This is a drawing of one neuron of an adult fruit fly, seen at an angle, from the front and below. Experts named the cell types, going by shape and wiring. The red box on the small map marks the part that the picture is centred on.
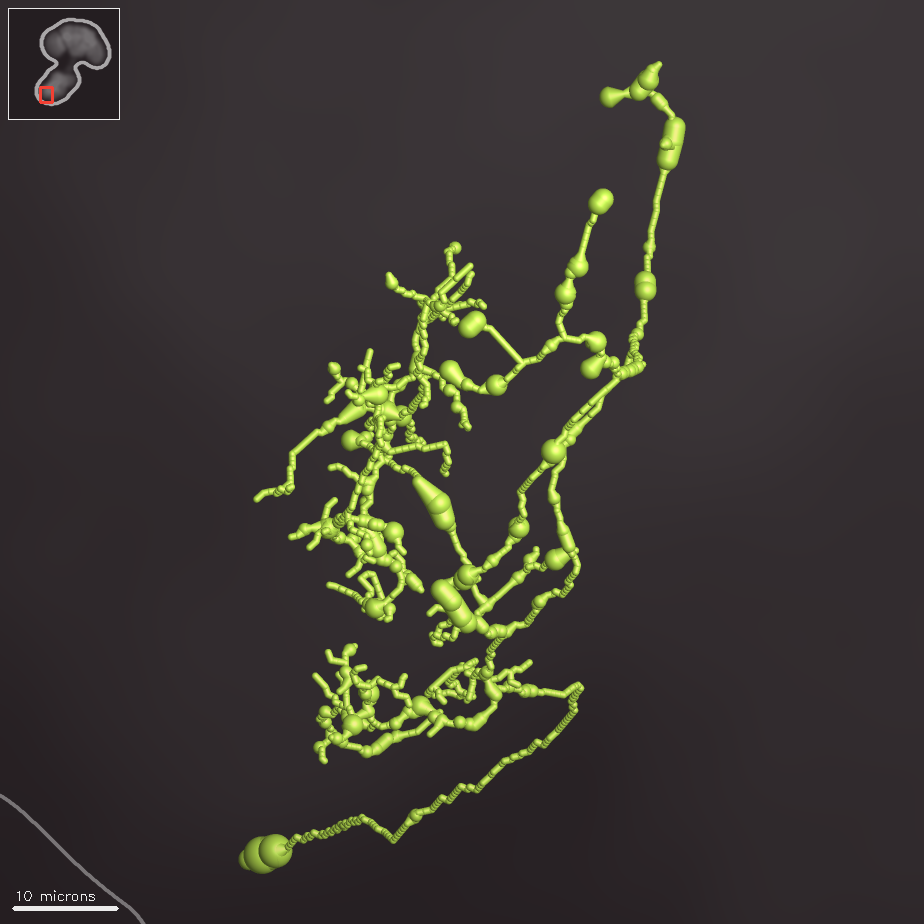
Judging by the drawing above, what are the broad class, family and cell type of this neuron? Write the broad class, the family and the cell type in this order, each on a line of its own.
nerve-cord intrinsic neuron
hemilineage 01B
IN01B068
